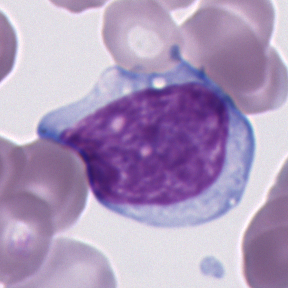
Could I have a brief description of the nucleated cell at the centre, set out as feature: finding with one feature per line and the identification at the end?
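Chromatin: mottled with small paler patches, not evenly smooth
Cytoplasm: pale blue
Edge: deeper blue along the cell edge than next to the nucleus
Spot: small, clear and round, in the cytoplasm just above the nucleus
Name: myeloblast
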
